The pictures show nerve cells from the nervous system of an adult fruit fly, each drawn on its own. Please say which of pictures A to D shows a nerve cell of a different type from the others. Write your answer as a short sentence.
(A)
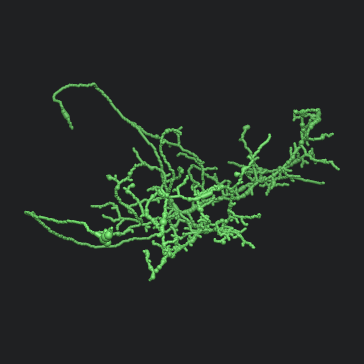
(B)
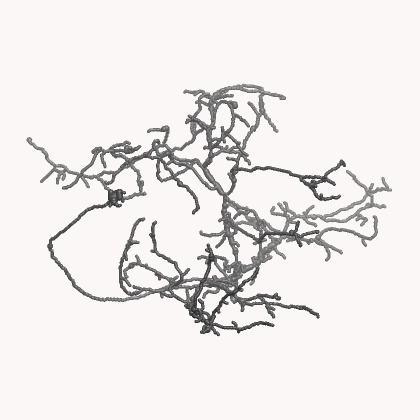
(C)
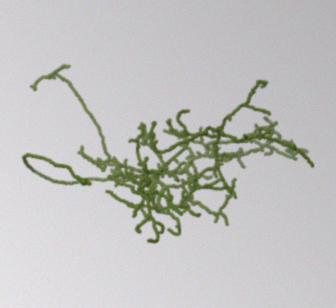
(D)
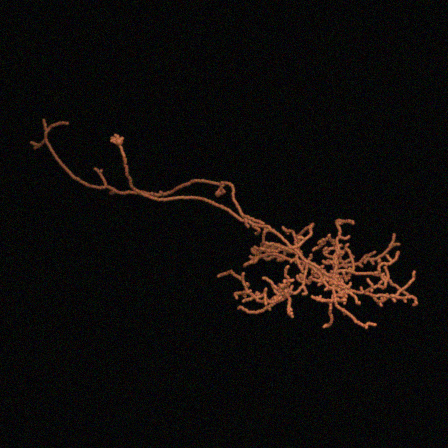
Picture D shows a nerve cell of another cell type.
